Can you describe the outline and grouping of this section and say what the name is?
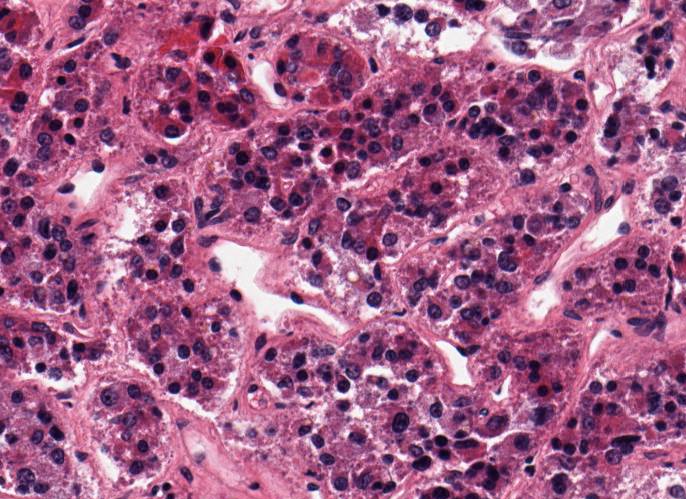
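Cells sit in rounded nests and broad cords throughout, split by thin pink fibrous septa. Cytoplasm is abundant, granular and pink-purple; stroma, thin bands of pink collagen. A few groups near top left have deeper red cytoplasm than the rest. That's pituitary.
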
